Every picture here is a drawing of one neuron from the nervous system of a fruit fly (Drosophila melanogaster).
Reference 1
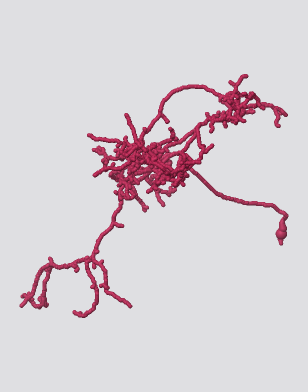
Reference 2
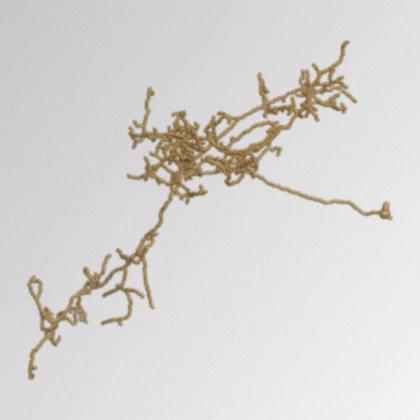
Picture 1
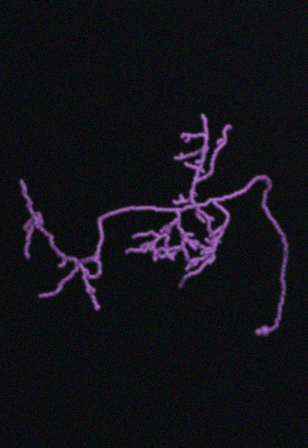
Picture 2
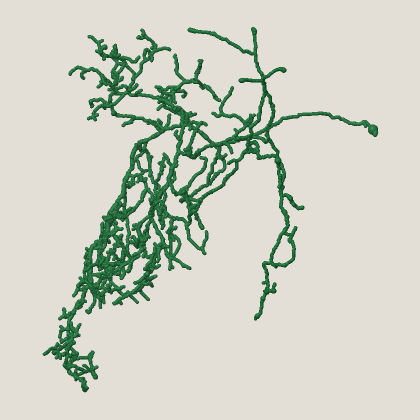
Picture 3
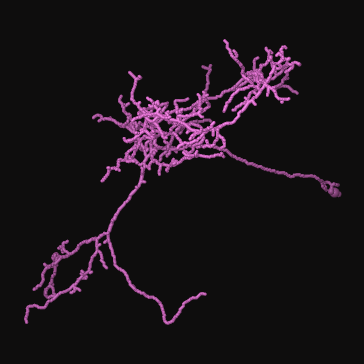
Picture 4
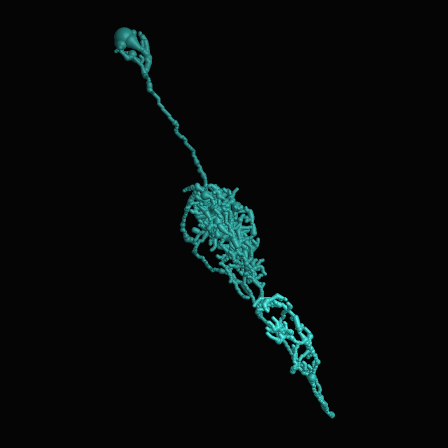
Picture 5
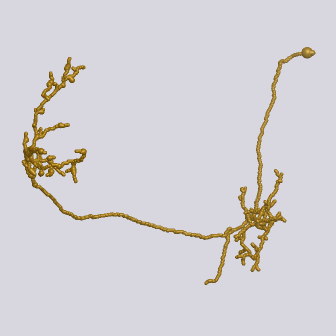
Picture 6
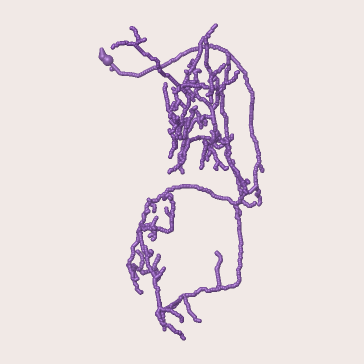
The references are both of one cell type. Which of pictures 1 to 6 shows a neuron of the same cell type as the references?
3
